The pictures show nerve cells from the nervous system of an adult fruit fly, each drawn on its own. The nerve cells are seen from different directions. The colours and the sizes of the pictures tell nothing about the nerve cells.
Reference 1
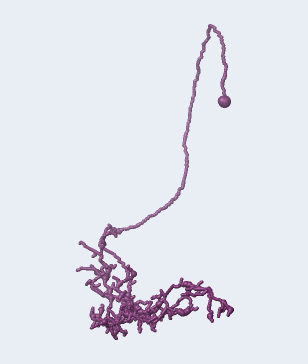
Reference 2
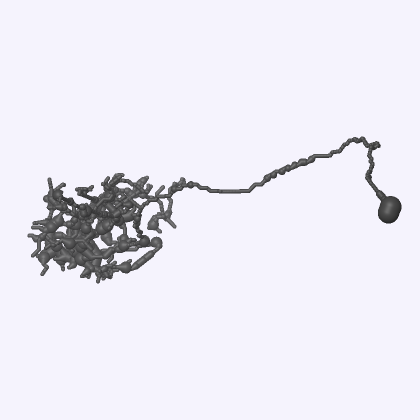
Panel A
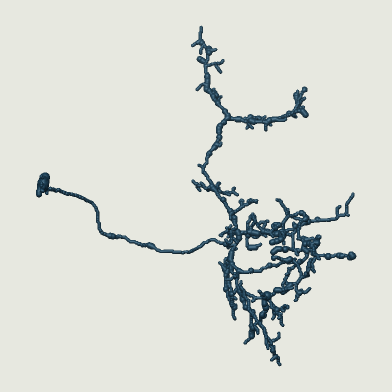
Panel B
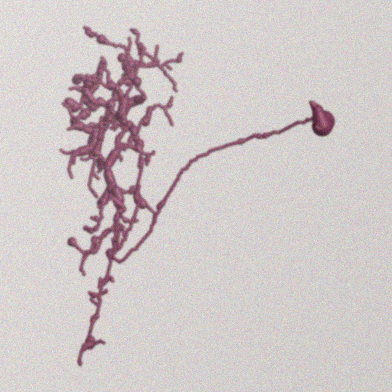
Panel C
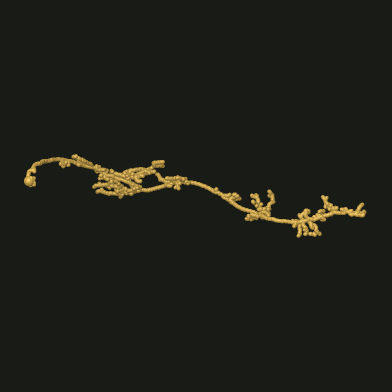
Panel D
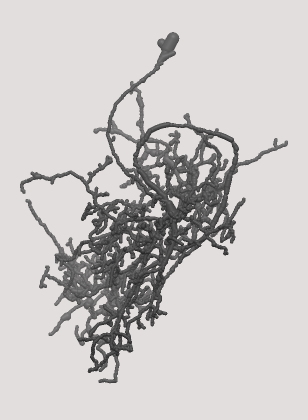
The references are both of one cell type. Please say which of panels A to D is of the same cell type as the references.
Panel B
